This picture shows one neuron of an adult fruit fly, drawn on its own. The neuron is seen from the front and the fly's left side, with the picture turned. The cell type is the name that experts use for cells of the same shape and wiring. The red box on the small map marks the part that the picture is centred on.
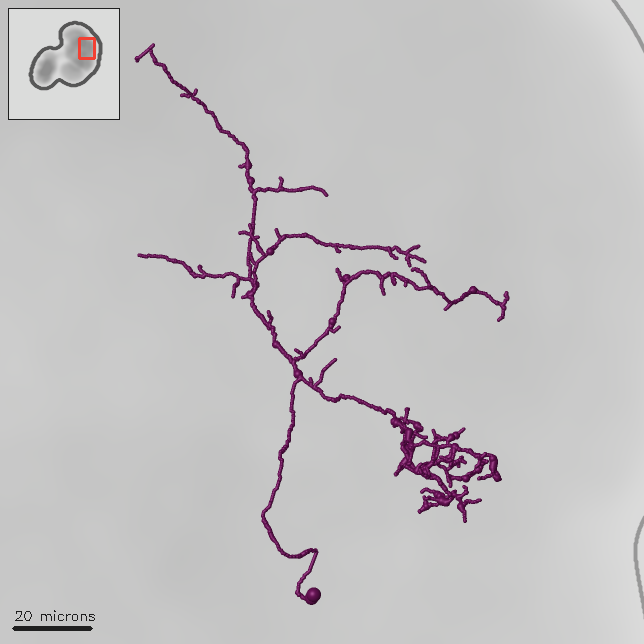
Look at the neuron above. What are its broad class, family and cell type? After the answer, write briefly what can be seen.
This is a central-brain intrinsic neuron. Its family is hemilineage DM3_dorso_lateral. It is of cell type SMP331. Its cell body lies at the bottom of the picture. From top to bottom in the picture it spans about 150 microns. Dozens of branch ends can be seen.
